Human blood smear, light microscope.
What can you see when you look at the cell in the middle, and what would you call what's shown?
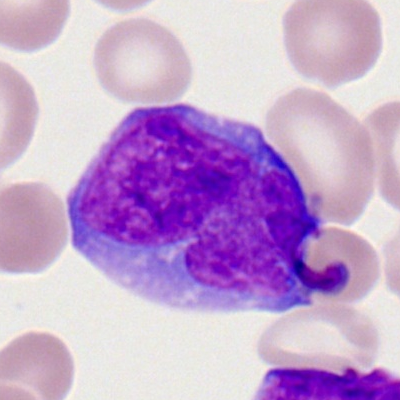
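Shape irregular and angular, not round. Nucleus folded; a cleft sets off a smaller lobe at the lower right. Nucleus occupies most of the cell. No coarse granules in the cytoplasm. Myeloblast.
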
